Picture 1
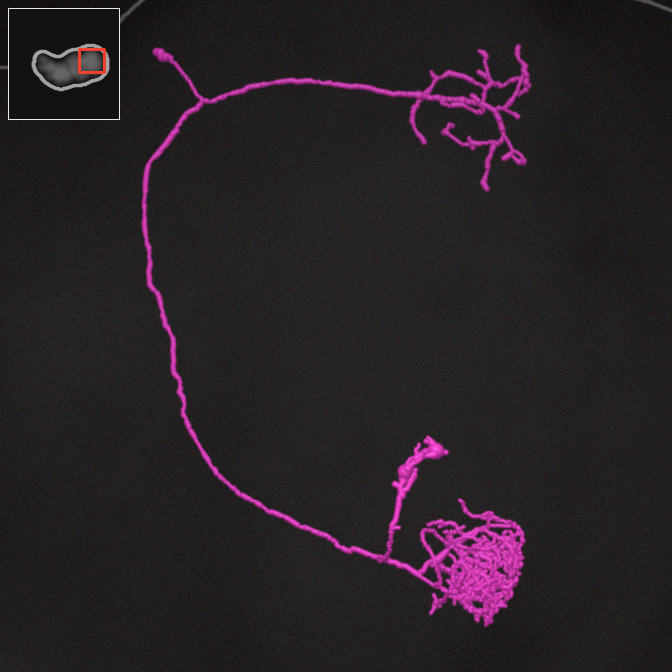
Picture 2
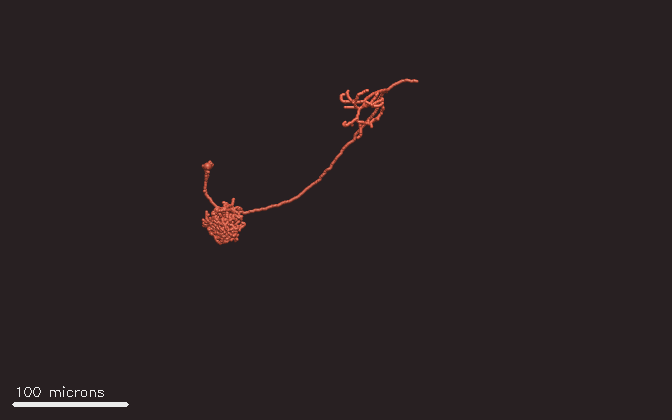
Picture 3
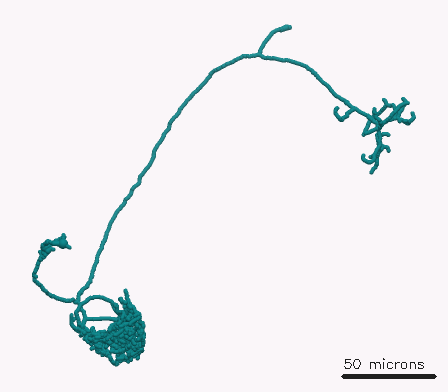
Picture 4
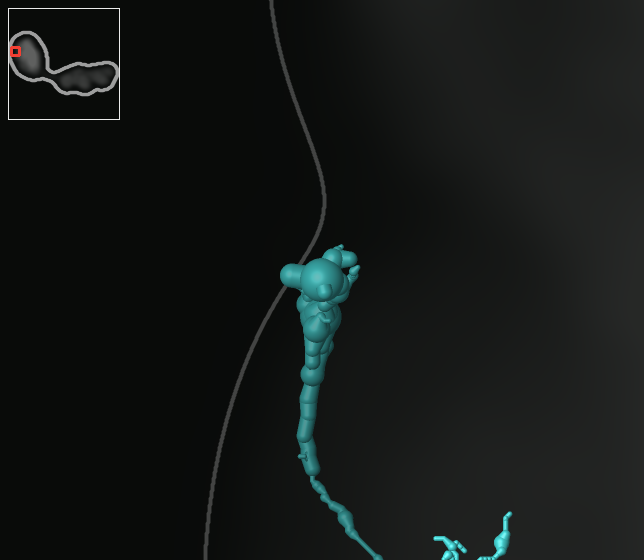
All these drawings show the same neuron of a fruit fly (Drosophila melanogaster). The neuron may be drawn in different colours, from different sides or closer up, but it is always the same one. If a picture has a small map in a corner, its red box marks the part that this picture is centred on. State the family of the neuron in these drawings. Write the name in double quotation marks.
"hemilineage ALad1"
